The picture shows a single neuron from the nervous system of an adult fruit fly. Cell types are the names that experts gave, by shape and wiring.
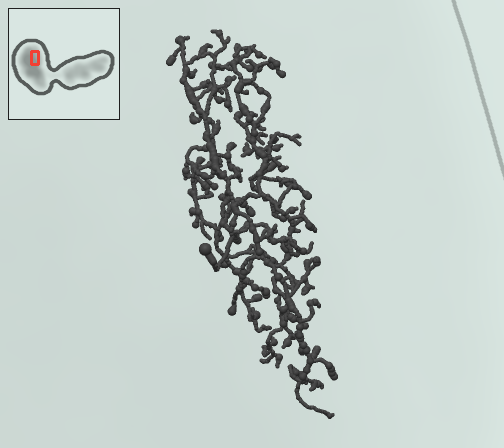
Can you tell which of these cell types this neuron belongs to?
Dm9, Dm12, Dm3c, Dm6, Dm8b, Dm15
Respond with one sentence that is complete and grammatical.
The cell type this neuron represents is Dm6.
